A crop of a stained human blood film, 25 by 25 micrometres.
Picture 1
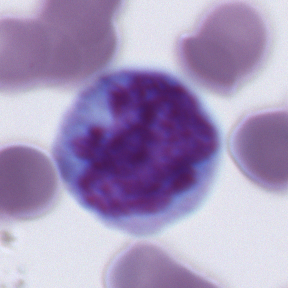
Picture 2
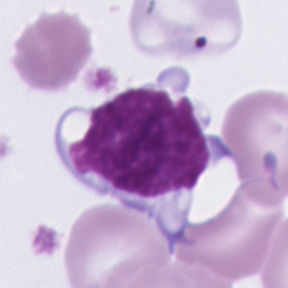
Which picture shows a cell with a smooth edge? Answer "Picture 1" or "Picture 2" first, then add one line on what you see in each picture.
Picture 1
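Picture 1: The outline of the cell is round and smooth.
Picture 2: A small rounded pale bleb projects from the top edge of the cell.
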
